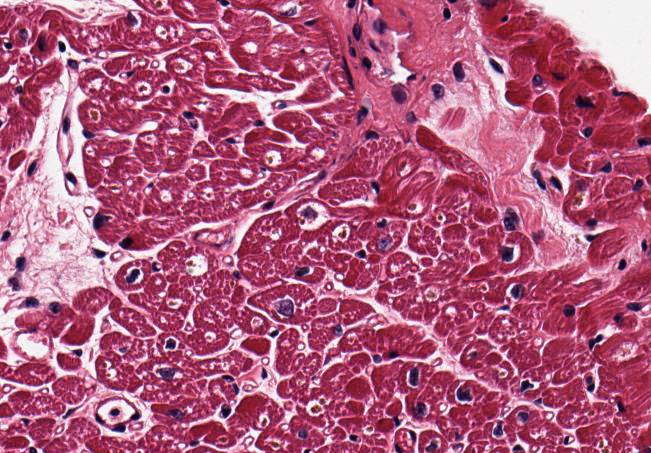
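Left ventricle of the heart. Many fibres show a pale clear perinuclear zone with small yellow-brown granules, and scattered ones, mostly mid-field, have enlarged, dark-staining nuclei. Pale pink loose connective tissue bands split the fibres into groups, widest upper middle and left. No fat cells.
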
